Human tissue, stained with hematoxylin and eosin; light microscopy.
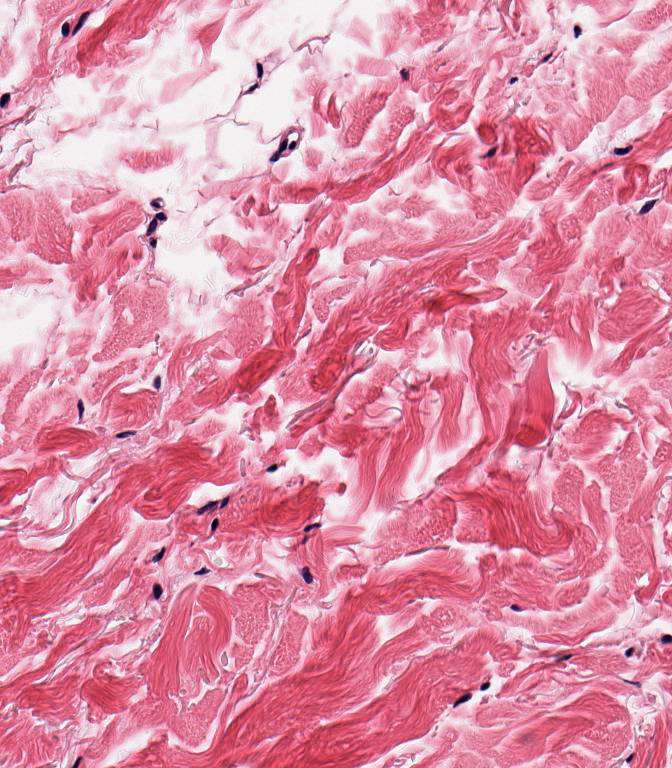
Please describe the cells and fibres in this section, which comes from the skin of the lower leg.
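Thick pink bundles of collagen fibres fill the entire field, running in many different directions and interweaving. Longitudinally cut bundles are wavy; transversely cut bundles form rounded profiles with a finely stippled texture. Nuclei are few, widely scattered in the narrow spaces between bundles, and small, dark and slender or spindle-shaped, as in fibroblasts.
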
